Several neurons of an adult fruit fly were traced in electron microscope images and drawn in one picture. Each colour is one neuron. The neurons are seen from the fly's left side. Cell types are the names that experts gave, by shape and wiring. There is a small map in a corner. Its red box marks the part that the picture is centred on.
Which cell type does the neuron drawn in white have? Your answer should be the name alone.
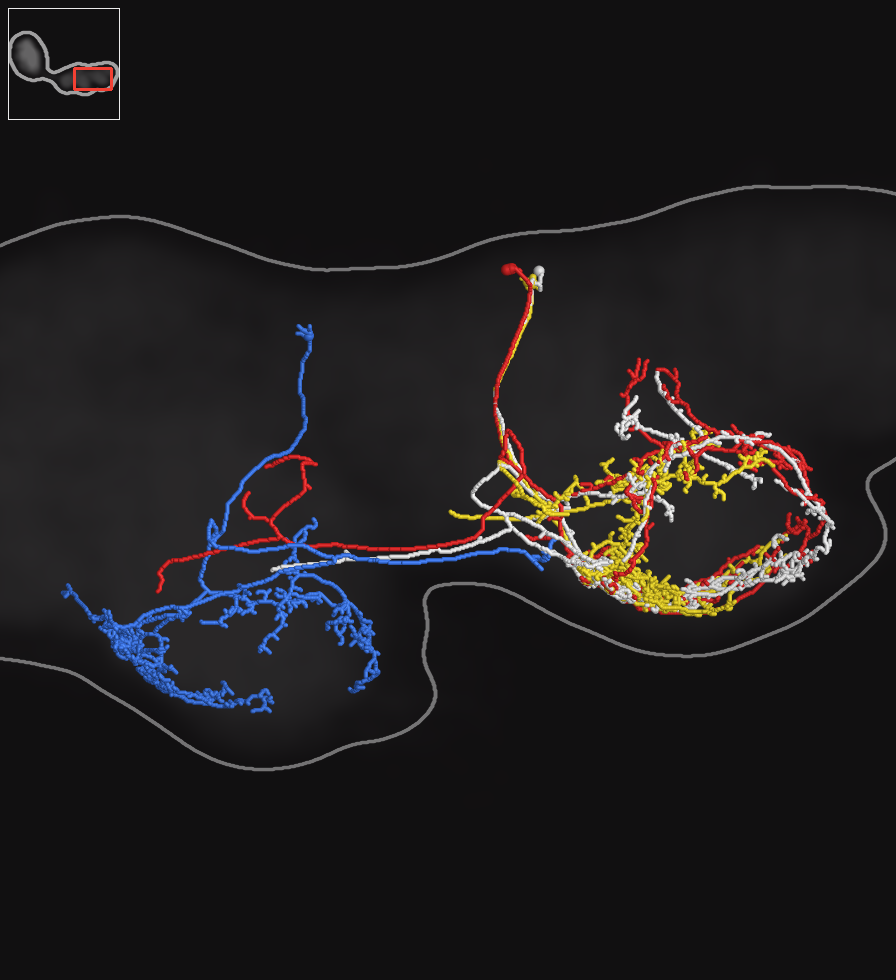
IN23B064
